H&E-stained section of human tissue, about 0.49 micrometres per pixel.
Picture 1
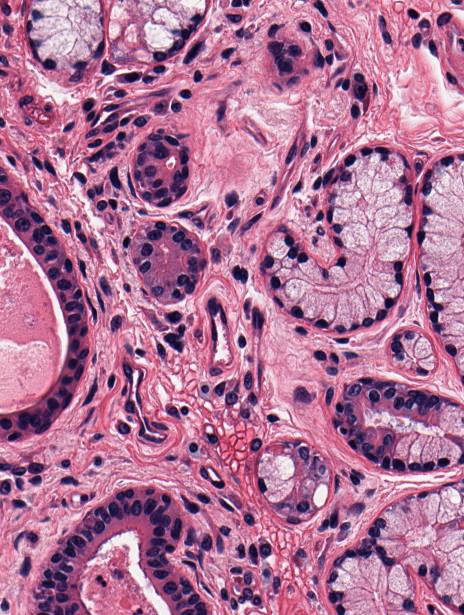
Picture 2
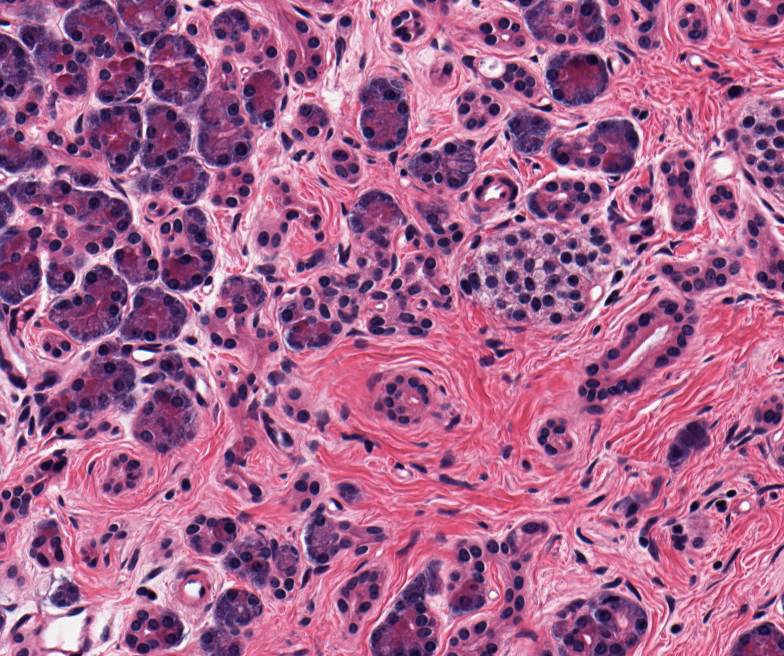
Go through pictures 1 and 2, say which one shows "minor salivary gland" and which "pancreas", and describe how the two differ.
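In picture 1 we have minor salivary gland, and in picture 2 pancreas. The tubules on the right half of the first are lined by mucous cells with pale, finely bubbly cytoplasm and nuclei pressed flat against the base. In the second, rounded acini have dark round nuclei near the base and granular purple-pink cytoplasm toward the centre. Note the single rounded islet of paler, finely granular cells just above and right of centre.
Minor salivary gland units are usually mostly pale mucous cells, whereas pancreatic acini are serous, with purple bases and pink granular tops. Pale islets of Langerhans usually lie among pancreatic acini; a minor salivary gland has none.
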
